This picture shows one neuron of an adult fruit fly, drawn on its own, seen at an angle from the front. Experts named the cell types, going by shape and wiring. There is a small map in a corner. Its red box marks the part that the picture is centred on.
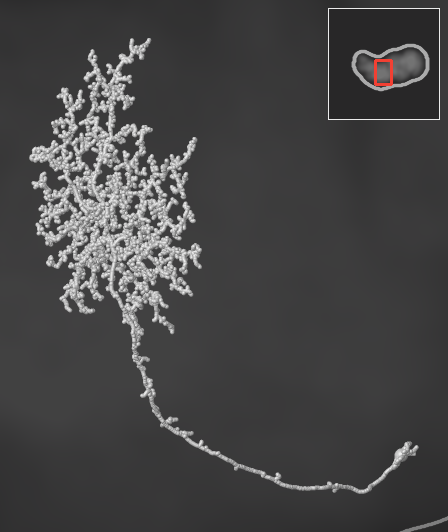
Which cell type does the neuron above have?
Pm9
